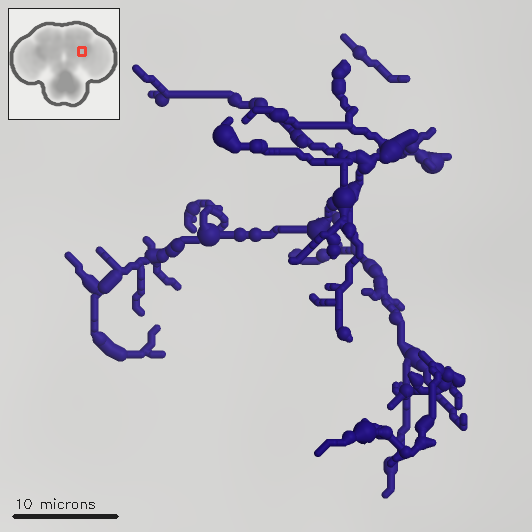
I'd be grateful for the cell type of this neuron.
AVLP320_b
